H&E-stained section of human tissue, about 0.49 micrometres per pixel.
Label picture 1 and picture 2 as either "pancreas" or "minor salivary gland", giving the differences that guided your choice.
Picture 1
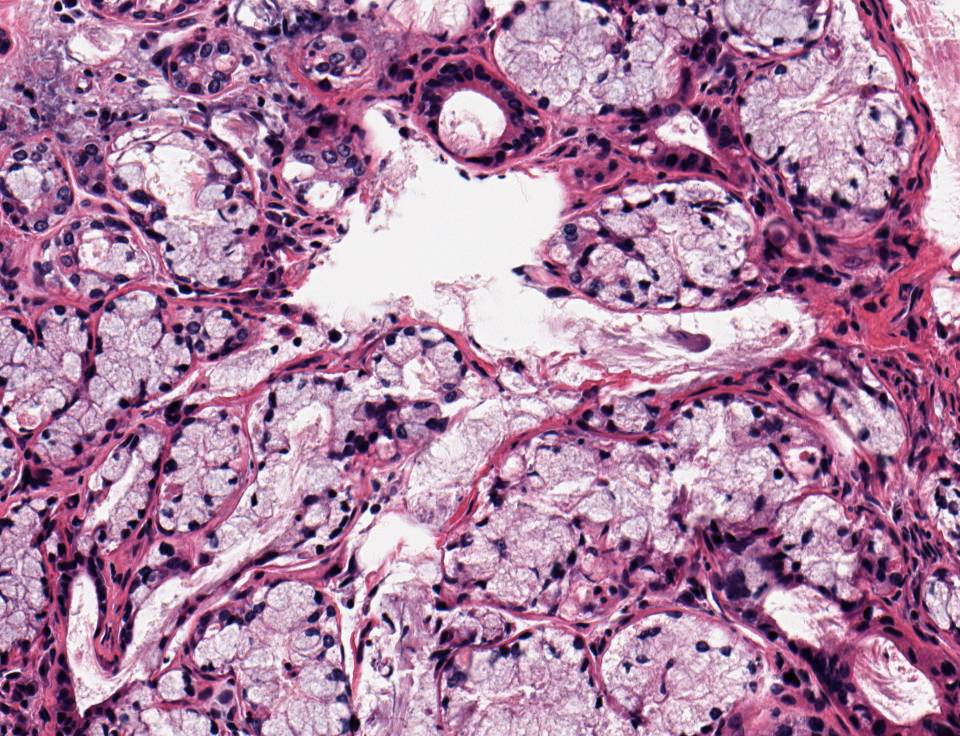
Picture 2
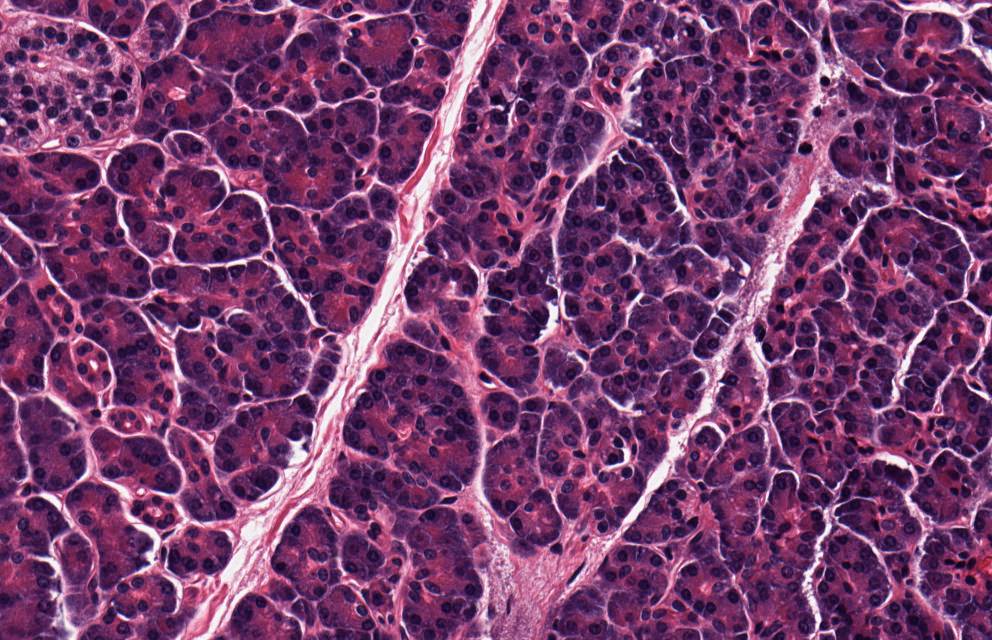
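Picture 1: minor salivary gland; picture 2: pancreas. First, the acini: in the salivary gland, rounded clusters lie between thin pink fibrous strands, most cells pale and foamy, with small dark nuclei flattened at the outer edge.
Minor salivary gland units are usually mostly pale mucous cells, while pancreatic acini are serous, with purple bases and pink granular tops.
Pancreatic acini are small, packed into lobules split by two thin pale pink fibrous bands running diagonally from lower left to upper right, with round dark basal nuclei. Second: near the salivary gland's top centre sits a small duct, its round lumen lined by dark-nucleated cells. The pancreas has a rounded cluster of cells paler than the acini at its upper left corner.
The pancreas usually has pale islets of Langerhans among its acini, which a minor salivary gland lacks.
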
